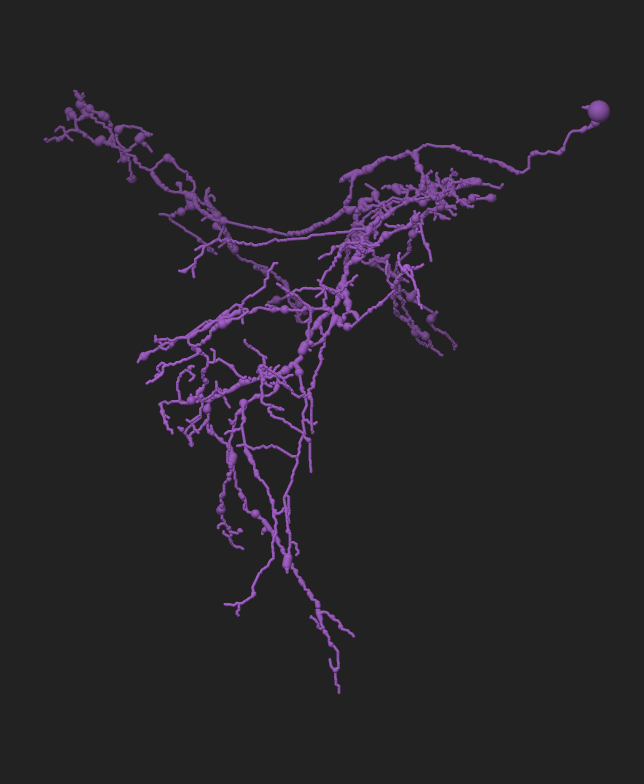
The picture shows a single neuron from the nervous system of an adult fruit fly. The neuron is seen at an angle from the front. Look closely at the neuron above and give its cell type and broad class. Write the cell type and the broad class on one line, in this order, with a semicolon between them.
ATL039; central-brain intrinsic neuron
